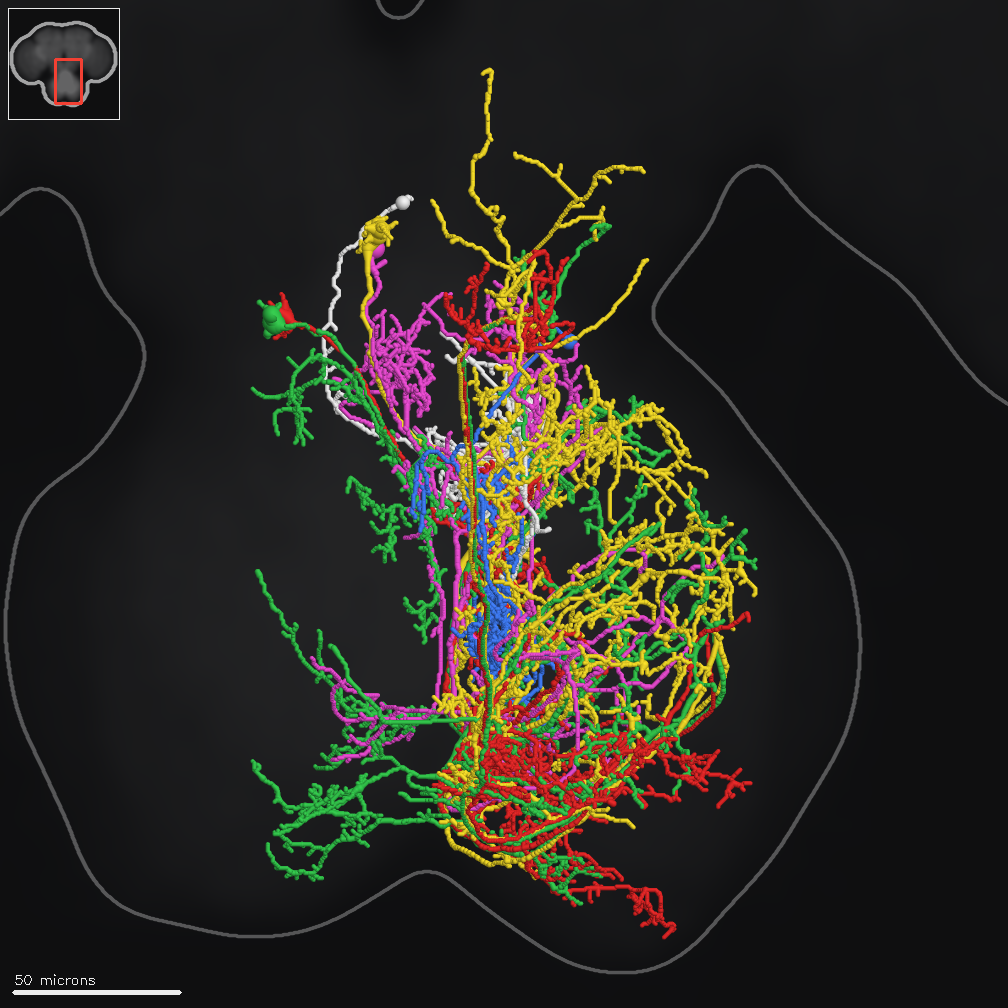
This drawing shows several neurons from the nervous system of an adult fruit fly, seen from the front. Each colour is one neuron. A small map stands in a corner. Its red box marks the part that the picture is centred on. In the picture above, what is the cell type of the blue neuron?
IN23B045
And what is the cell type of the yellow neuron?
AN01A006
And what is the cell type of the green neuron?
ANXXX024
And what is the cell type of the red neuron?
ANXXX092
